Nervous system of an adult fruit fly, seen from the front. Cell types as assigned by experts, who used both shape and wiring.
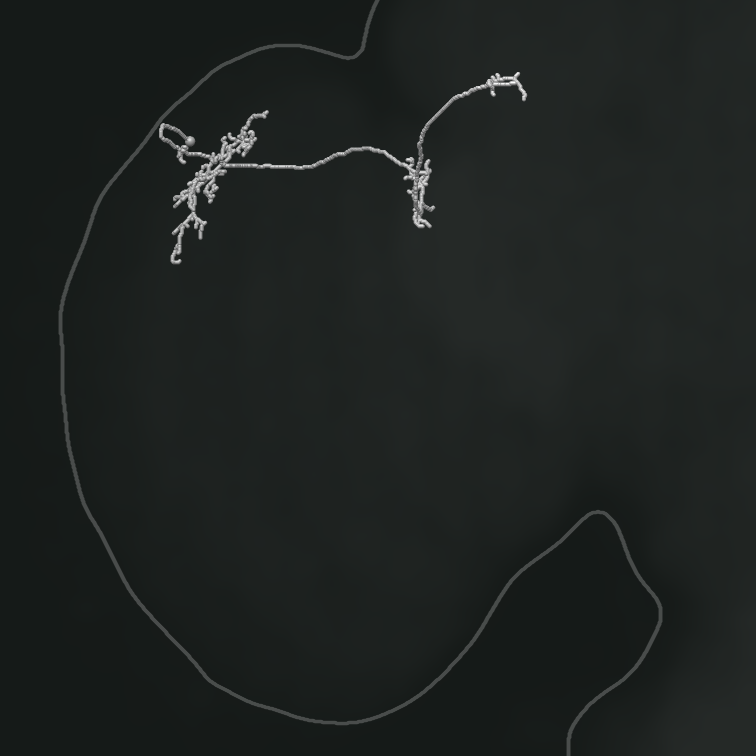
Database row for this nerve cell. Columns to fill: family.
MeTu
